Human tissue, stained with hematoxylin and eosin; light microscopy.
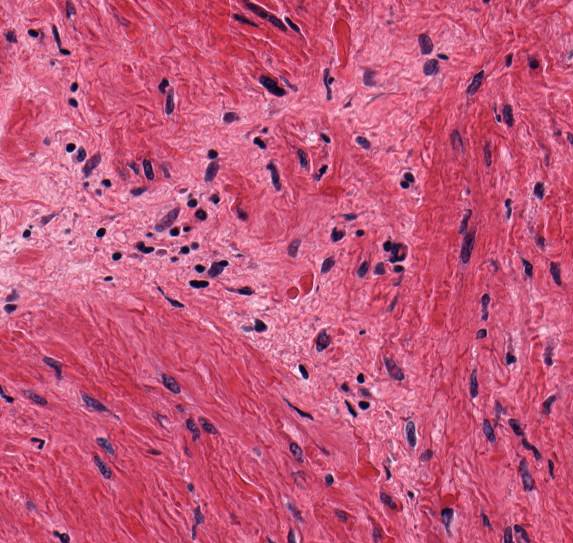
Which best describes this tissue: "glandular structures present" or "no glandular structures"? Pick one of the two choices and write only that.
No glandular structures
